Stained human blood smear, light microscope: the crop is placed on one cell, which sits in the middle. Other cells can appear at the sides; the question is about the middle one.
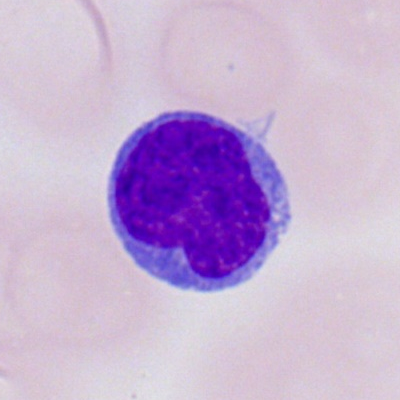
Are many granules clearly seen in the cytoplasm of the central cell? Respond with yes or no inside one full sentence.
No, visible granules are absent from the cytoplasm of this cell.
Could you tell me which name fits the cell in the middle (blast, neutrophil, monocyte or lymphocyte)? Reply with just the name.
lymphocyte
